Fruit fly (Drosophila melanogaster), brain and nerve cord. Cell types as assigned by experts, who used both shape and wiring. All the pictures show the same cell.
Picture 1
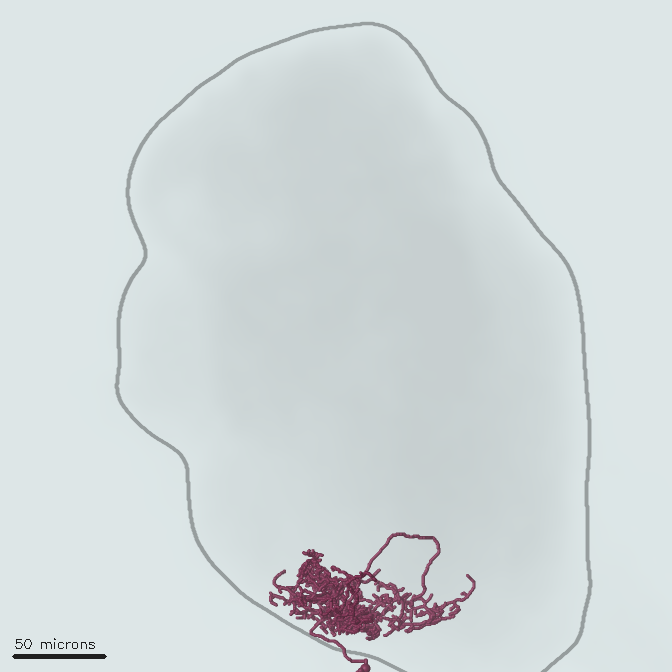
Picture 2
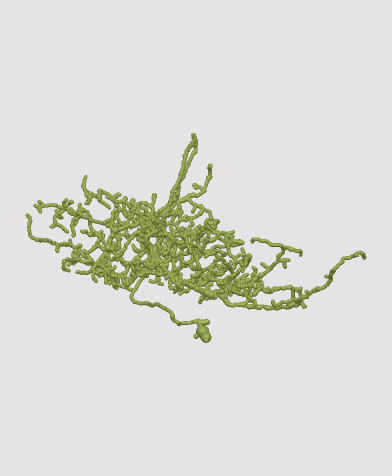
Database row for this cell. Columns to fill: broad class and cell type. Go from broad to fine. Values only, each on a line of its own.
central-brain intrinsic neuron
GNG469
